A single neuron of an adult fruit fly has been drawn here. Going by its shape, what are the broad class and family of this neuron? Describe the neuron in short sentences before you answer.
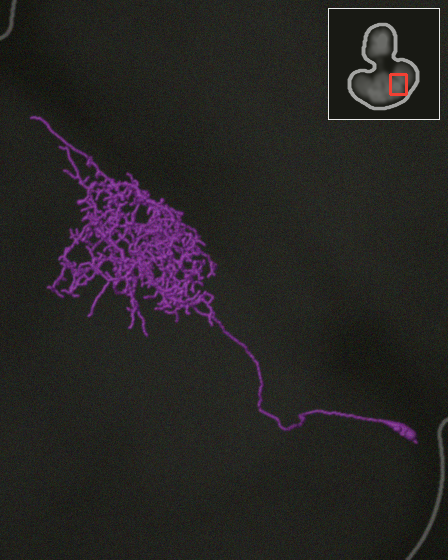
Dozens of branch ends can be seen. In this view it is about as wide as it is tall. This is a central-brain intrinsic neuron. Its family is hemilineage VLPl4_anterior.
